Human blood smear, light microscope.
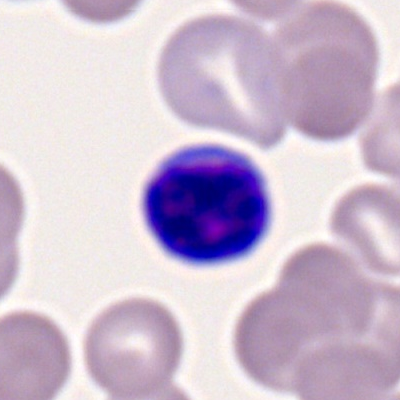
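Lymphocyte, the central cell of a stained blood smear, checked point by point: the outline is round and smooth; the chromatin is dark purple and coarsely clumped; the cytoplasm forms only a thin rim, widest along the top edge; and no granules are visible in that cytoplasm.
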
